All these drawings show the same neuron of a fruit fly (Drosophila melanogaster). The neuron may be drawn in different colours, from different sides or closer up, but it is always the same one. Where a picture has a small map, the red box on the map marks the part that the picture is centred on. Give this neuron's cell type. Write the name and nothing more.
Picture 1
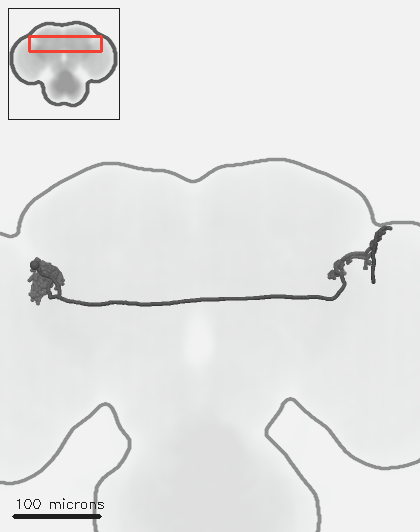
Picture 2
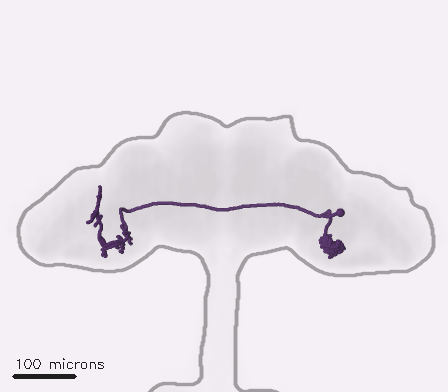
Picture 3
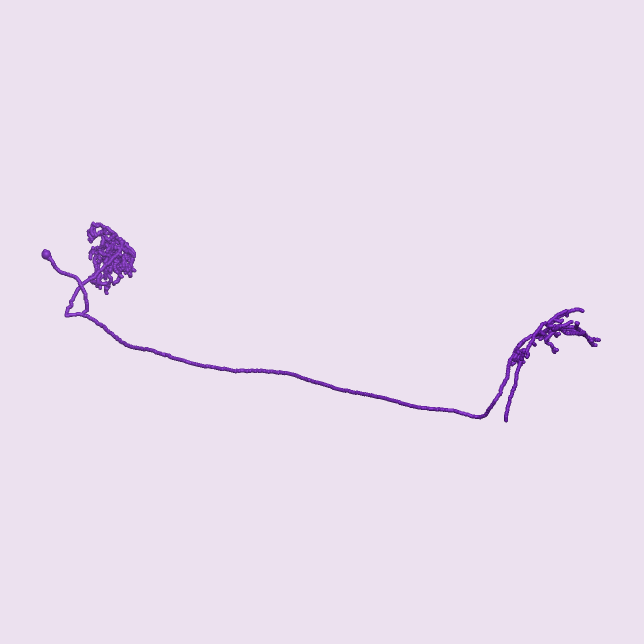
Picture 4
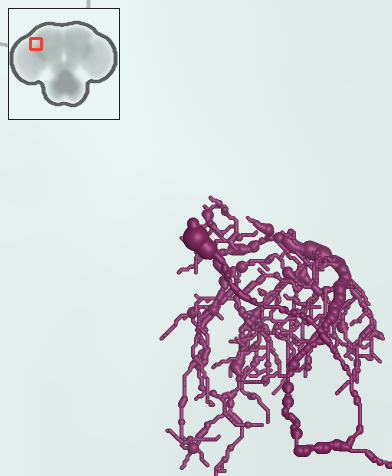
LC14b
